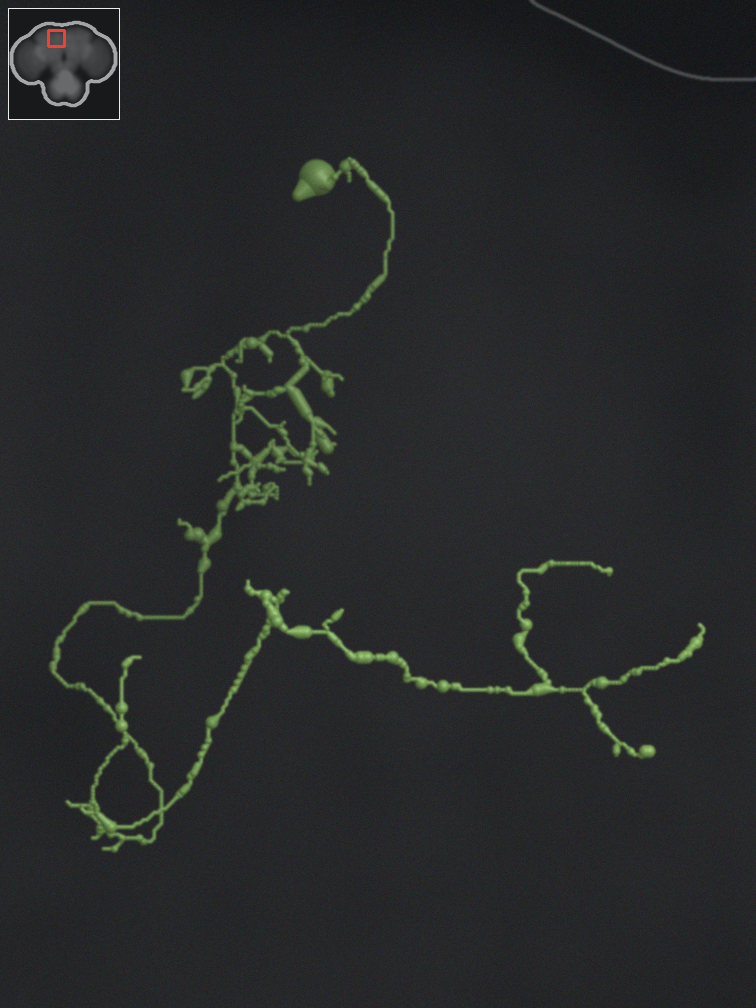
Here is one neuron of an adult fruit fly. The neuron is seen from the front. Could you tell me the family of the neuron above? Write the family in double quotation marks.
"class Kenyon Cell"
